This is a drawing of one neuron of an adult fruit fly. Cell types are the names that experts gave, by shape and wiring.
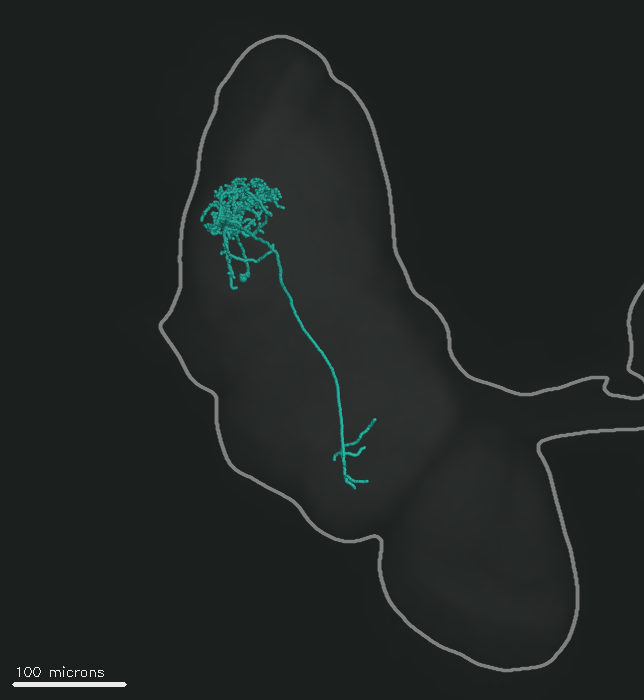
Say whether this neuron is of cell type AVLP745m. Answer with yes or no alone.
no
